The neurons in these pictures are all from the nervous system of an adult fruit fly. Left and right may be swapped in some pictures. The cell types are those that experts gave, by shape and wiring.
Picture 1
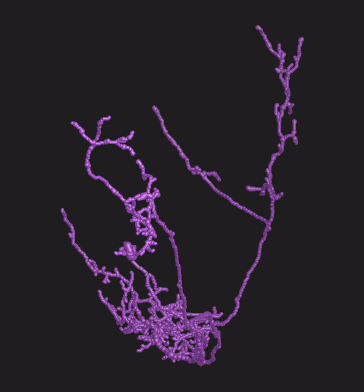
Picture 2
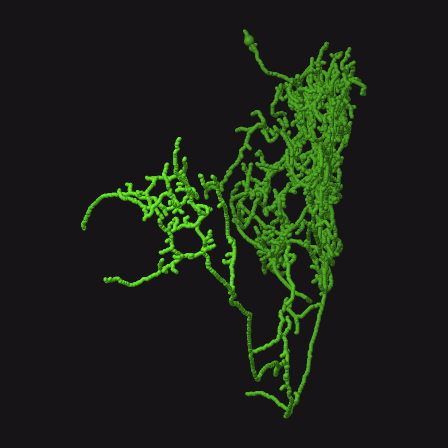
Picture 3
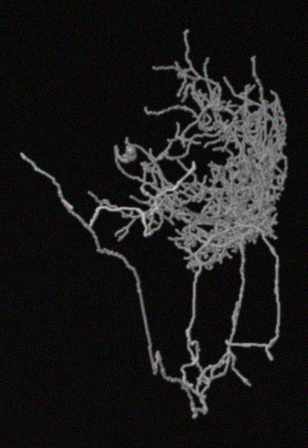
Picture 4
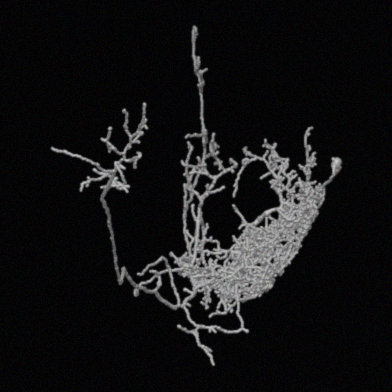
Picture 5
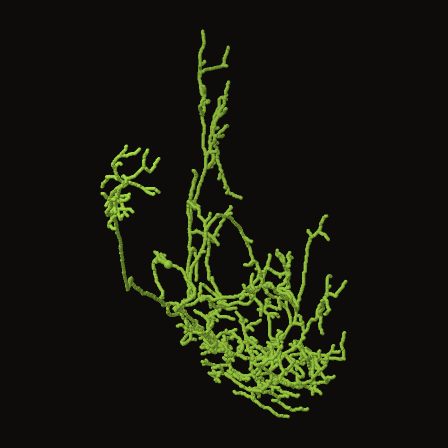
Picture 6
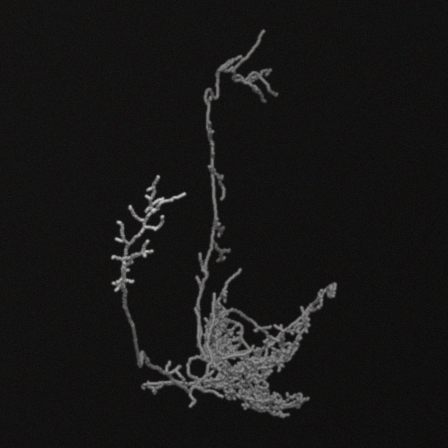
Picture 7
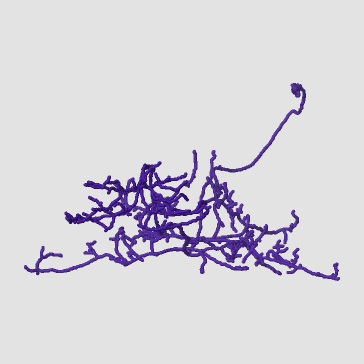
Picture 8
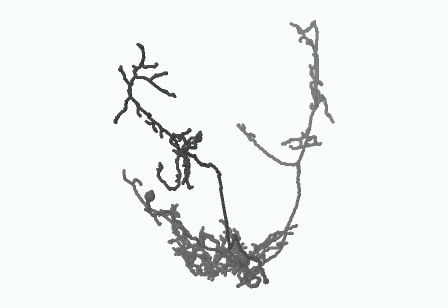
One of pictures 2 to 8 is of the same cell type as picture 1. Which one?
Picture 8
